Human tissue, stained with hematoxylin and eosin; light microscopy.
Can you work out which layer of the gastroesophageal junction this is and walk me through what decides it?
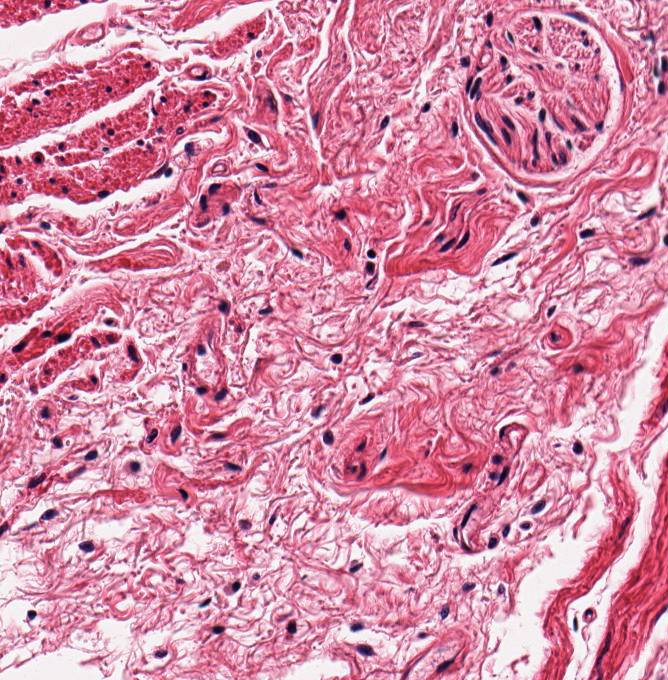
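Loose connective tissue fills the centre and lower part of the field. Its collagen fibres are wavy and loosely arranged with pale spaces between them; small dark oval to spindle-shaped fibroblast nuclei lie scattered singly.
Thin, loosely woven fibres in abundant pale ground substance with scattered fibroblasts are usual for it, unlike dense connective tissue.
Deeply eosinophilic muscle fibres cross the upper left diagonally.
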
